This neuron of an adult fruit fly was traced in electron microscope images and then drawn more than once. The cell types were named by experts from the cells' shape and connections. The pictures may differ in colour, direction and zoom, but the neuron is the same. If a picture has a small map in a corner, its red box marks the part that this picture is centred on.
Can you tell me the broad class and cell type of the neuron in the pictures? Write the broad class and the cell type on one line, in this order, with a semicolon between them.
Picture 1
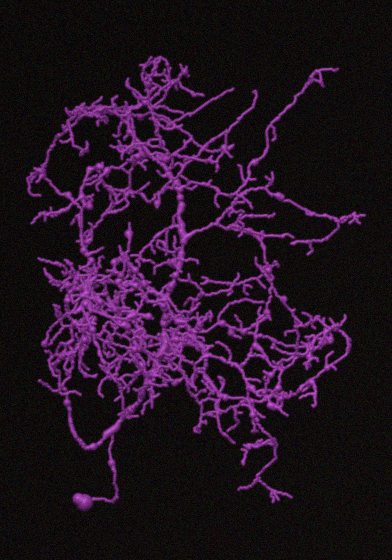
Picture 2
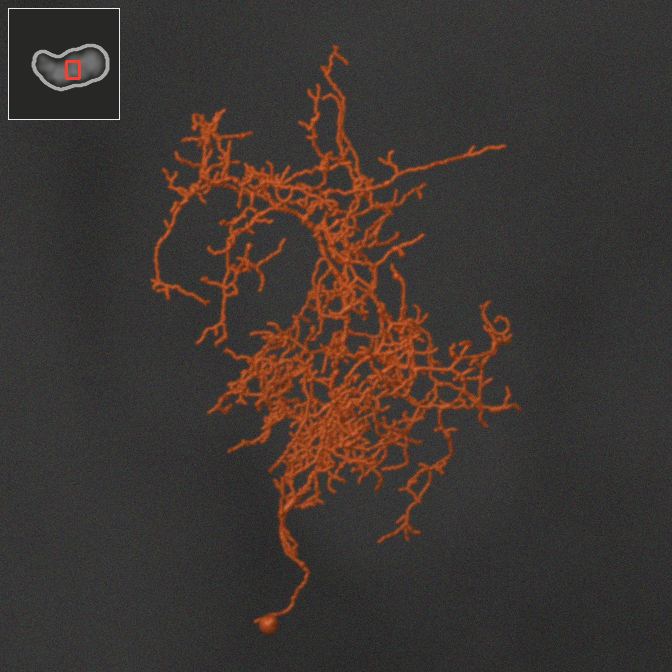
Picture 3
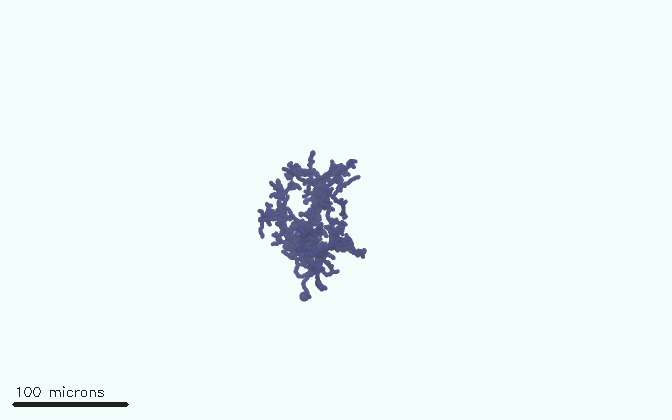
central-brain intrinsic neuron; AVLP348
